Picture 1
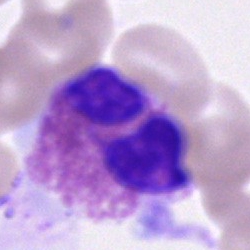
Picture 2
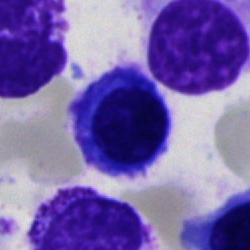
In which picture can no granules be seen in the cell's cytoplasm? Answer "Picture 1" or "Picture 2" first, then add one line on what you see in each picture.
Picture 2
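What picture 1 shows: The cytoplasm is packed with coarse, round pinkish-purple granules.
What picture 2 shows: No granules are seen in the cytoplasm.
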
